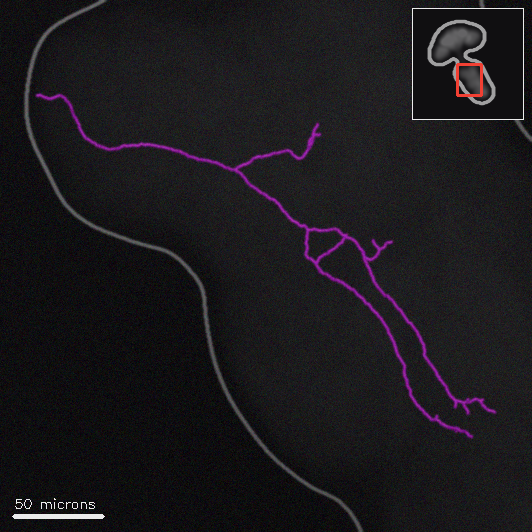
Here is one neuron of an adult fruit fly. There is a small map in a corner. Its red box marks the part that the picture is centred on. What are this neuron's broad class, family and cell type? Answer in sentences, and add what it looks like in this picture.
Its broad class is sensory neuron entering the nerve cord. The name of its family is class mechanosensory proprioceptive. The cell type is SNpp18. It lies in the nerve cord. The drawing shows no cell body. By the scale bar it is about 250 microns wide in this view.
